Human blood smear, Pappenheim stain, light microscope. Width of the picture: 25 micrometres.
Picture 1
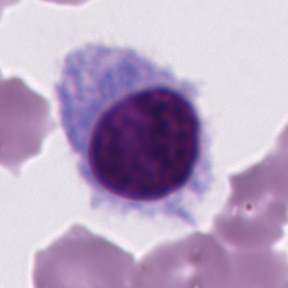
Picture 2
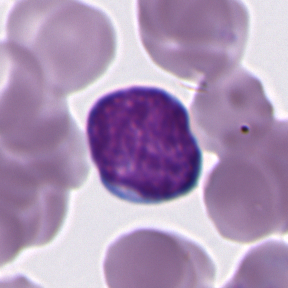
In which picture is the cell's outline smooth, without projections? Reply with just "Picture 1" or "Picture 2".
Picture 2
